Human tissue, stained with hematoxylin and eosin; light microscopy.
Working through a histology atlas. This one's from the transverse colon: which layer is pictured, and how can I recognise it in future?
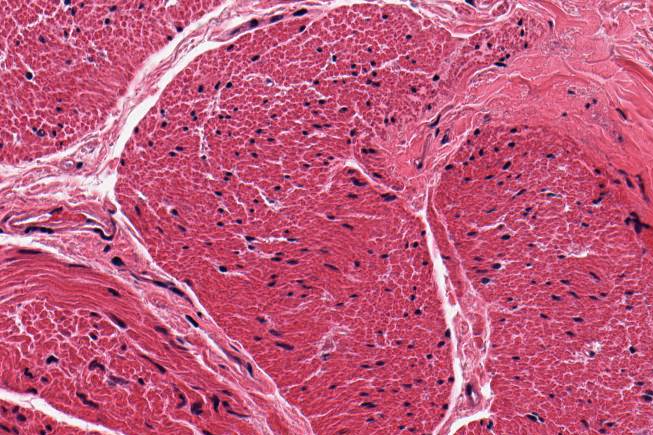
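This field shows smooth muscle. Large bundles of smooth muscle with deep pink cytoplasm throughout are separated by thin strands of connective tissue.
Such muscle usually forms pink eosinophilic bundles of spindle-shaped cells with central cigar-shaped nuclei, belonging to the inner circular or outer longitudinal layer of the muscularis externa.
There is no epithelium, and the septa hold no fat cells.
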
